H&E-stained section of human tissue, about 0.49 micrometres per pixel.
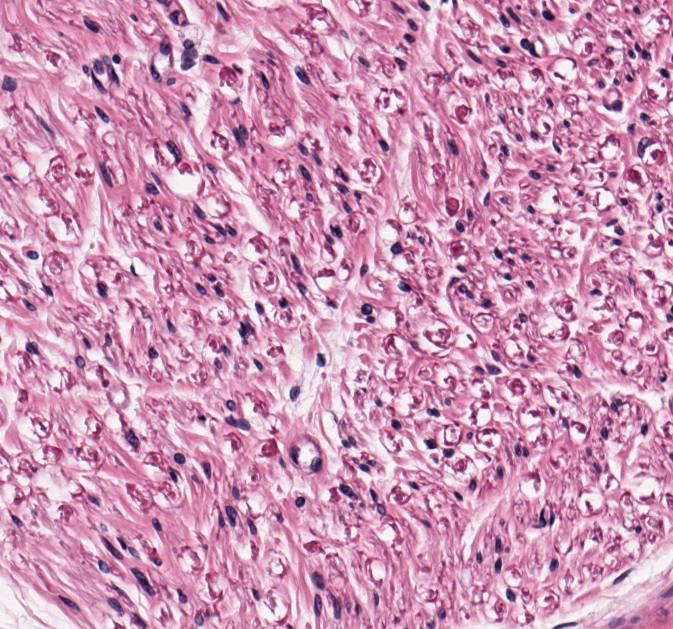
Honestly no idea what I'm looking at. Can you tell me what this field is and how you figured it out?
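That one's a nerve fascicle. The giveaway is all those round profiles with a small pink dot in the middle and a pale or clear ring around it.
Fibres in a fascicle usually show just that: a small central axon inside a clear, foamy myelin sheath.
The small, dark, elongated or wavy nuclei among the fibres fit too, as do the wavy lengthwise fibres on the left.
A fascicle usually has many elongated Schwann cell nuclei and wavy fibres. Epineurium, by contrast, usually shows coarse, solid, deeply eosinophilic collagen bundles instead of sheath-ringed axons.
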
